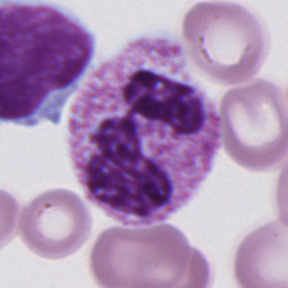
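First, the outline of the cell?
Round to slightly oval, with a smooth edge.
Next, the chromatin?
Dark purple and coarsely clumped.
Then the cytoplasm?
Plentiful and pale pink, with no vacuoles seen.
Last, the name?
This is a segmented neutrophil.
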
